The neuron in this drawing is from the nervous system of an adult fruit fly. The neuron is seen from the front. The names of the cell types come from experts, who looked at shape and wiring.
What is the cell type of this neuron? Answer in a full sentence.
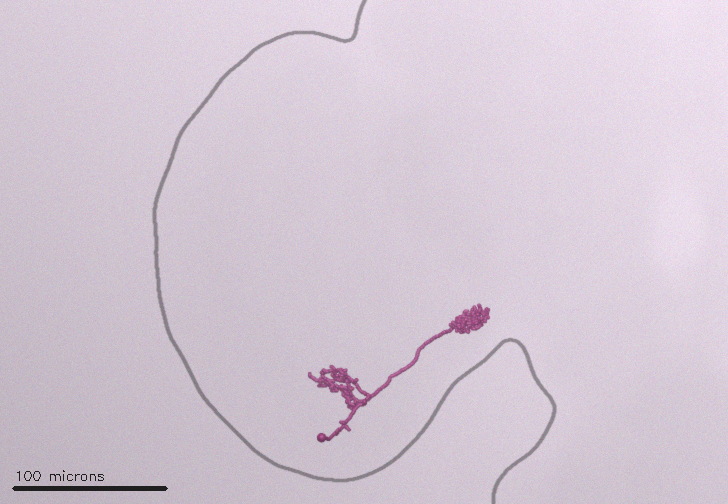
The cell type is TmY21.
